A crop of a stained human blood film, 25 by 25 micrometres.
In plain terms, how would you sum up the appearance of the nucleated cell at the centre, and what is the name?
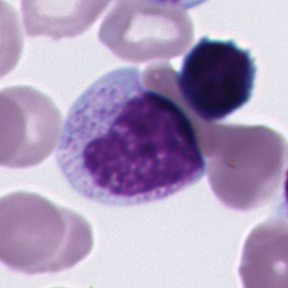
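Position: nucleus toward lower right, wider cytoplasmic rim upper left. Nucleus: single unsegmented mass, outline slightly irregular. Cytoplasm: plentiful, pale blue. Granules: fine, purple-red, scattered throughout the cytoplasm. Cell: myelocyte.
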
